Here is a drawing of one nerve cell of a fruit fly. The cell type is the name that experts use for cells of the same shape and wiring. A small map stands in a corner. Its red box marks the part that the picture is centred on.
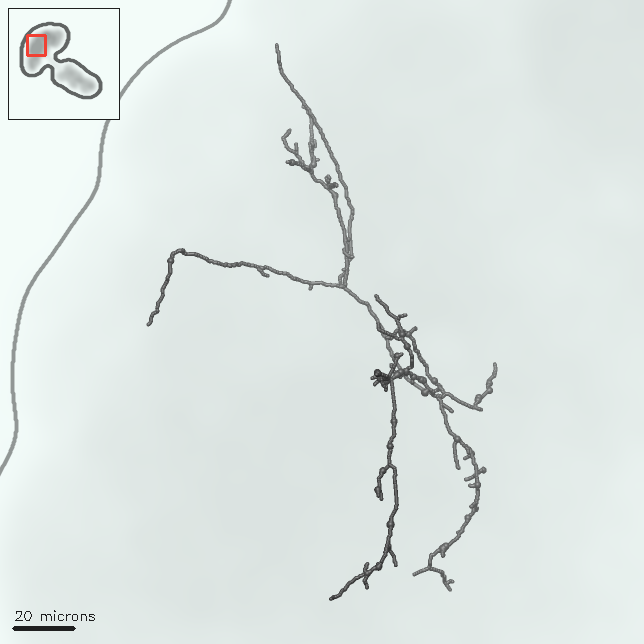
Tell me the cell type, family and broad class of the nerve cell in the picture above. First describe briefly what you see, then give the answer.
It lies in the brain. No cell body is drawn. The picture shows dozens of branch ends. Its cell type is CB1368. The family is hemilineage SMPad2. It is a central-brain intrinsic neuron.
